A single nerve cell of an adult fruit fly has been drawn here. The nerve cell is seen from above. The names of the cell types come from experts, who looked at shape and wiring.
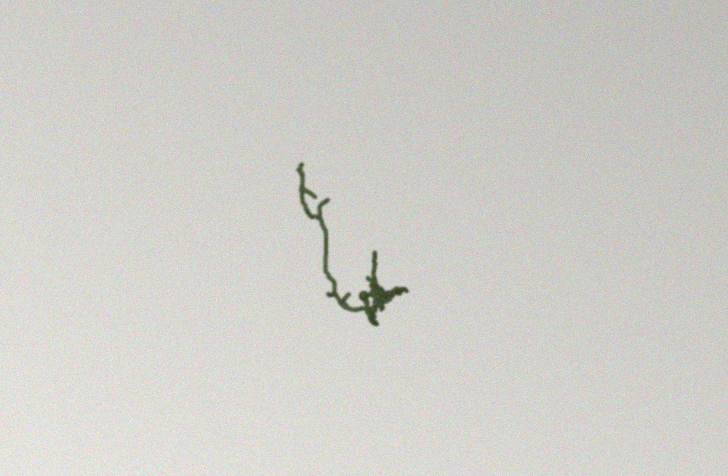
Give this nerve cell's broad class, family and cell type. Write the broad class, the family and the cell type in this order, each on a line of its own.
nerve-cord intrinsic neuron
hemilineage 19B
IN19B091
